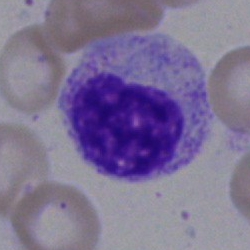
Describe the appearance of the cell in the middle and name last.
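Round cell outline. Widest cytoplasmic rim above and right of nucleus. Cytoplasm pale blue-grey, fine purple granules scattered through. Cell type: metamyelocyte.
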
